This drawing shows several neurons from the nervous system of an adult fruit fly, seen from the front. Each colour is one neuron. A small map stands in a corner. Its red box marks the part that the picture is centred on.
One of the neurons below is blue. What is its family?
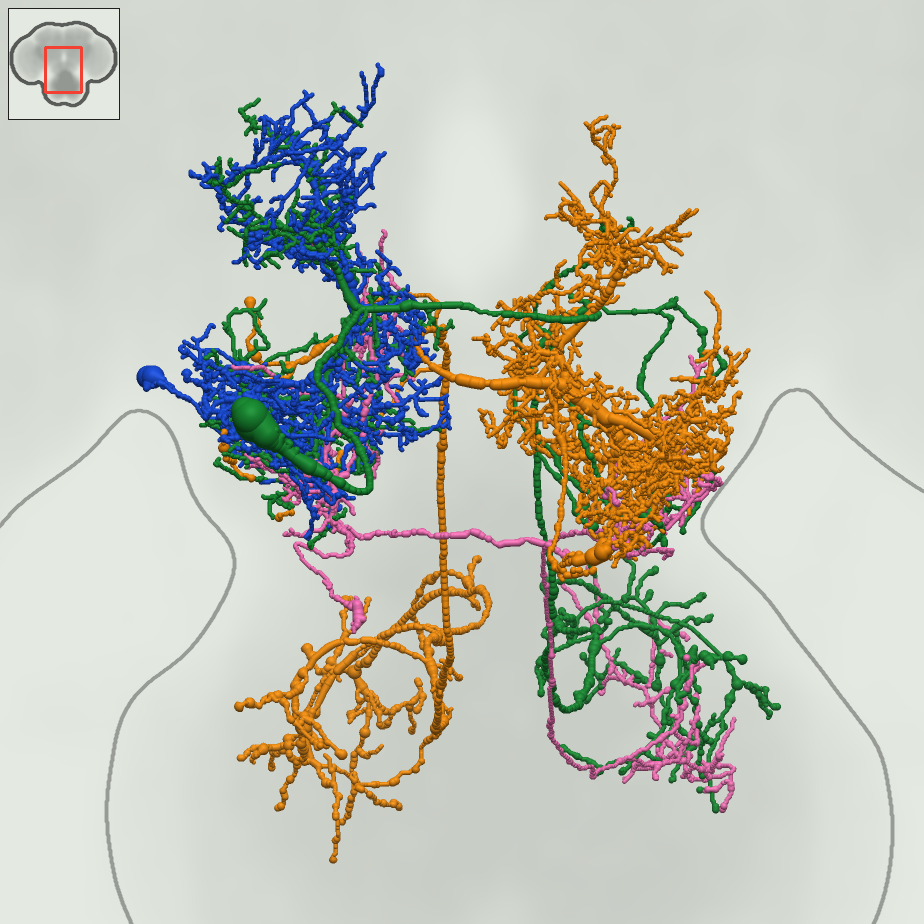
hemilineage 11B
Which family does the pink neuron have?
DNg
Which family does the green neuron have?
hemilineage MD3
